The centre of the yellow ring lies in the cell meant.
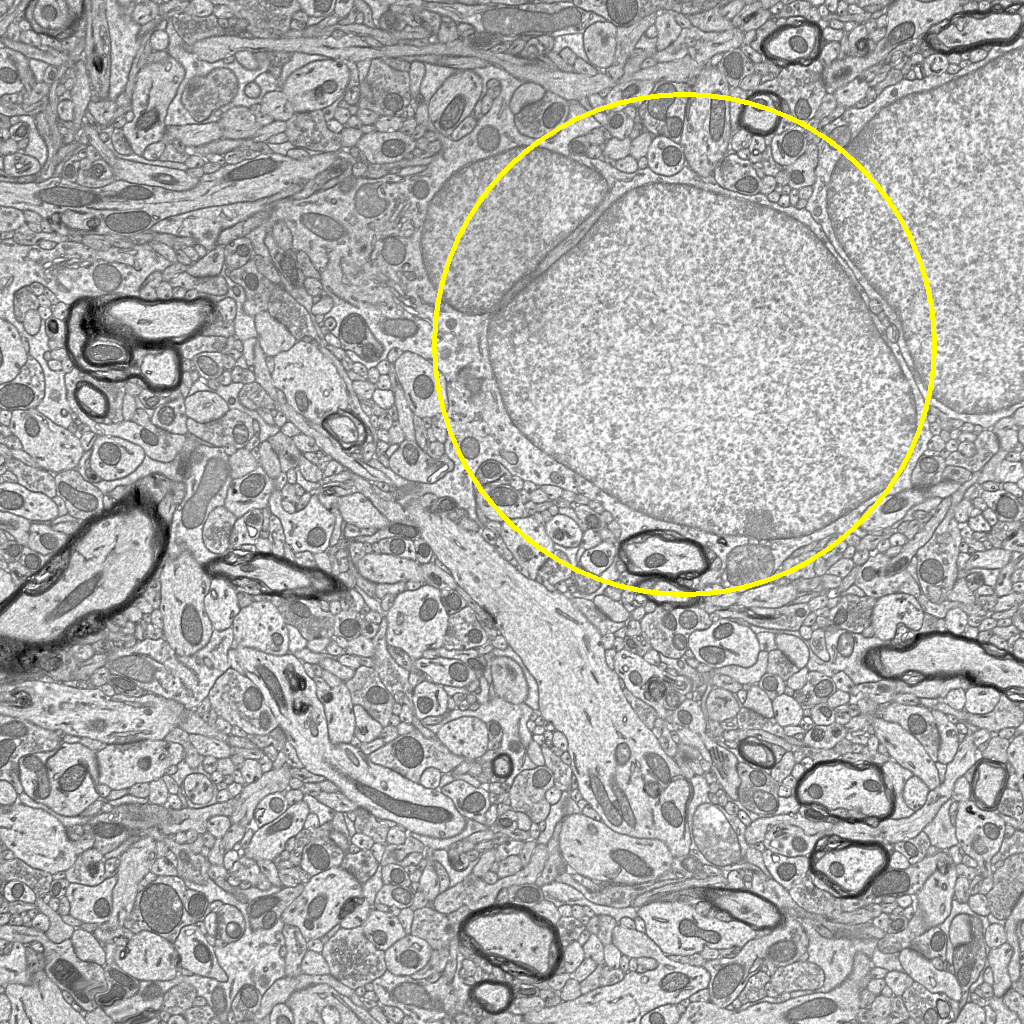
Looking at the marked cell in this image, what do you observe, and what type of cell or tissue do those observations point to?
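Full nuclear profile, large and rounded-polygonal, fills most of the ring. Envelope smooth; no deep folds or indentations. No stacks of rough endoplasmic reticulum visible around the nucleus. Upper-left side: another pale, granular nucleus pressed directly against it. Marked cell: astrocyte.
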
